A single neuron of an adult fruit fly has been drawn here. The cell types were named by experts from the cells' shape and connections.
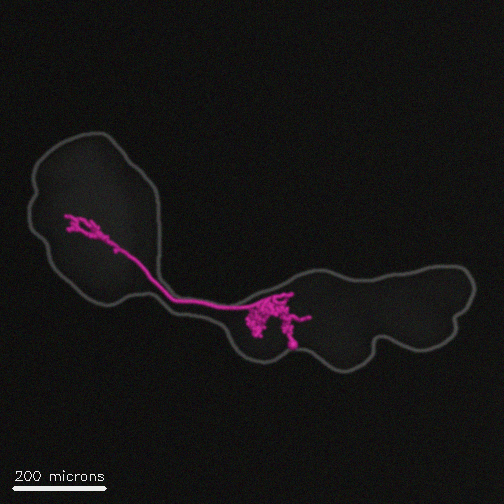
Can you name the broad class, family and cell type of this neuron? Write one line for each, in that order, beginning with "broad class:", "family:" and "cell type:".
broad class: ascending neuron
family: hemilineage 06A
cell type: AN06A015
